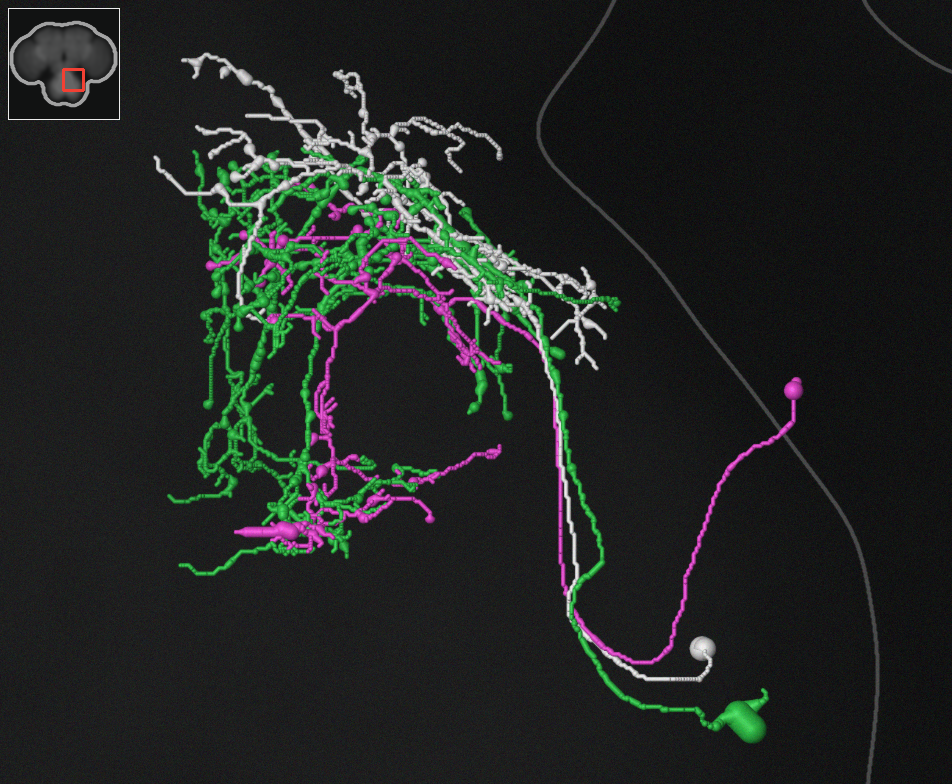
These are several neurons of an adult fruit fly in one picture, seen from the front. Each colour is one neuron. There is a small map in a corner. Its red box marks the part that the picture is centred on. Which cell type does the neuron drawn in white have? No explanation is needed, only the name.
IN03B089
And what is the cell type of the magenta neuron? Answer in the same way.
IN03B092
